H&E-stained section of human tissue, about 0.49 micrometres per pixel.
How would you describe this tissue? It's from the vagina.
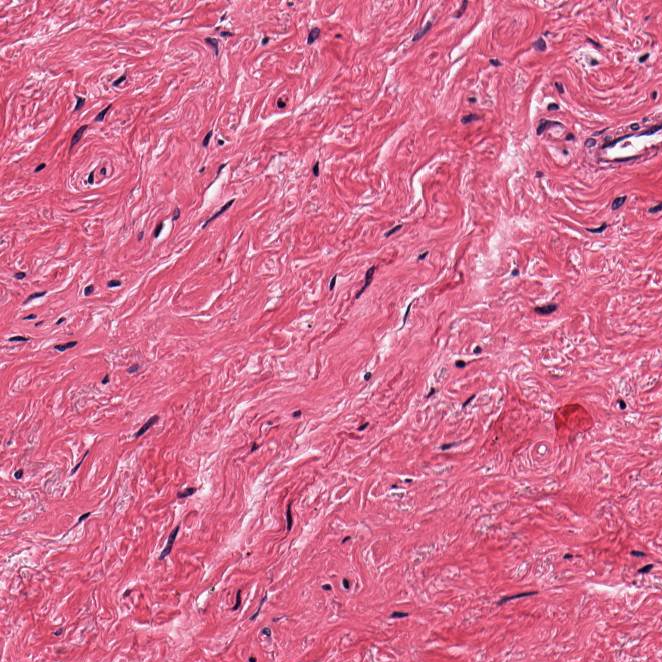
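Extent: dense, pink-staining collagenous tissue fills the whole field, and no epithelium is present. Pattern: in places, such as near the upper left, collagen bundles curl into small whorls. Cells: sparse, lying singly and widely scattered among the bundles. Nuclei: small, dark, spindle-shaped or wavy, with little visible cytoplasm.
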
